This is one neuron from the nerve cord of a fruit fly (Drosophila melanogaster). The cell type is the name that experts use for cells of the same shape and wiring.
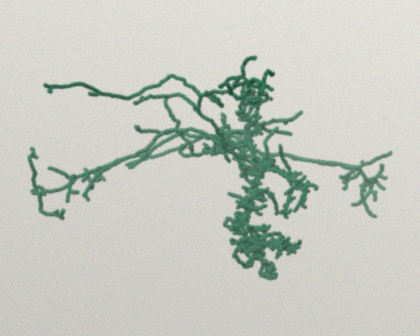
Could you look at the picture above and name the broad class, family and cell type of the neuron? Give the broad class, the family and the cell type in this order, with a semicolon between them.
ascending neuron; hemilineage 04A; AN04A001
